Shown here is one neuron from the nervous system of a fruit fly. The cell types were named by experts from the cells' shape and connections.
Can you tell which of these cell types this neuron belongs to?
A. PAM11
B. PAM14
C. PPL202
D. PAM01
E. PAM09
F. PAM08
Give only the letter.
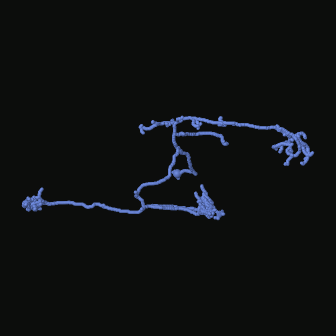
A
